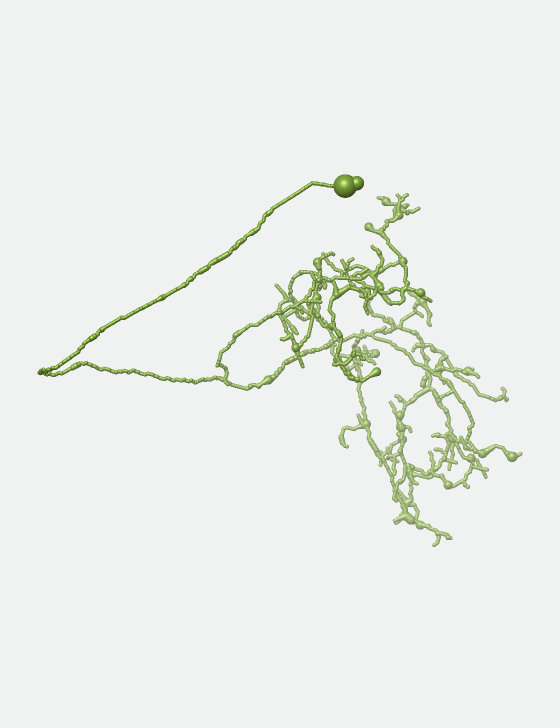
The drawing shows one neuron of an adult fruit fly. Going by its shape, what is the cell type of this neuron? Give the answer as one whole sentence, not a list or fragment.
The neuron belongs to cell type LHPV2b3.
